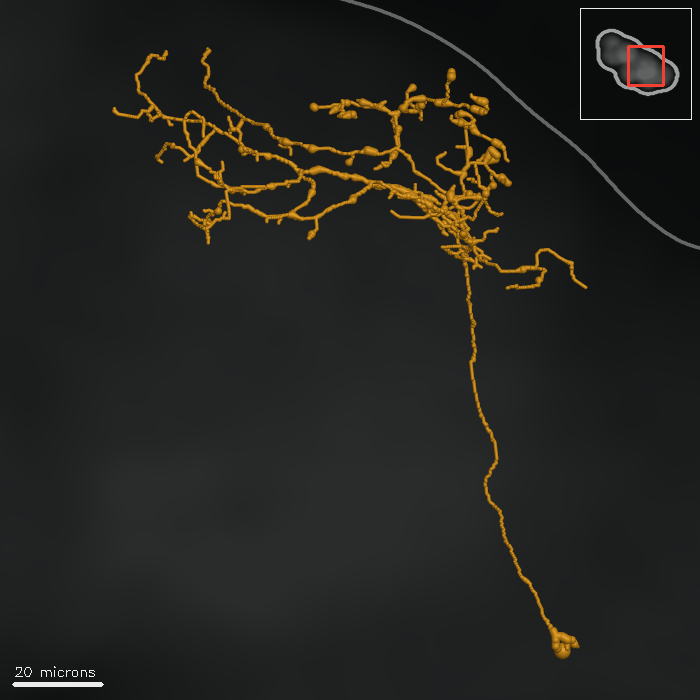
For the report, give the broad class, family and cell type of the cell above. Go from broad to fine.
nerve-cord intrinsic neuron; hemilineage 16B; IN16B099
